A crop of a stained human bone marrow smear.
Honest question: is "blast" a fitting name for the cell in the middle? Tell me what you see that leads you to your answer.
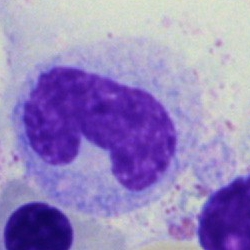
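Let me see: the nucleus is kidney-shaped with a deep notch below, which goes with monocyte, since a myeloblast's nucleus is usually round to oval. No nucleolus stands out, again suiting monocyte and speaking against blast, as nucleoli are usually visible in a myeloblast. The cytoplasm is pale blue-grey, closer to a monocyte's usual grey-blue than a myeloblast's moderate blue. The chromatin is dark purple and patchy rather than smooth. So blast doesn't fit; this is a monocyte.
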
